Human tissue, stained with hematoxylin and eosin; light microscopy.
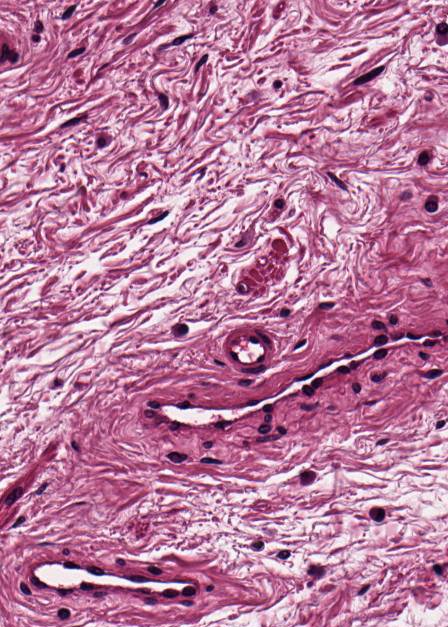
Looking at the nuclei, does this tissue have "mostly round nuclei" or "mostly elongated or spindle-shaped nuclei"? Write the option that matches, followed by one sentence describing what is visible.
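Mostly elongated or spindle-shaped nuclei. Cells are sparse, mostly fibroblasts with dark, slender spindle-shaped nuclei lying singly between the collagen bundles.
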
